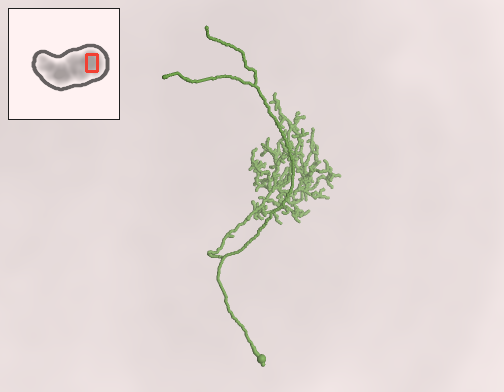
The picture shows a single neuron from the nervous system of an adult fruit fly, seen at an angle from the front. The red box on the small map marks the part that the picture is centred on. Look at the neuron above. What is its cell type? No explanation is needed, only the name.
LC20b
